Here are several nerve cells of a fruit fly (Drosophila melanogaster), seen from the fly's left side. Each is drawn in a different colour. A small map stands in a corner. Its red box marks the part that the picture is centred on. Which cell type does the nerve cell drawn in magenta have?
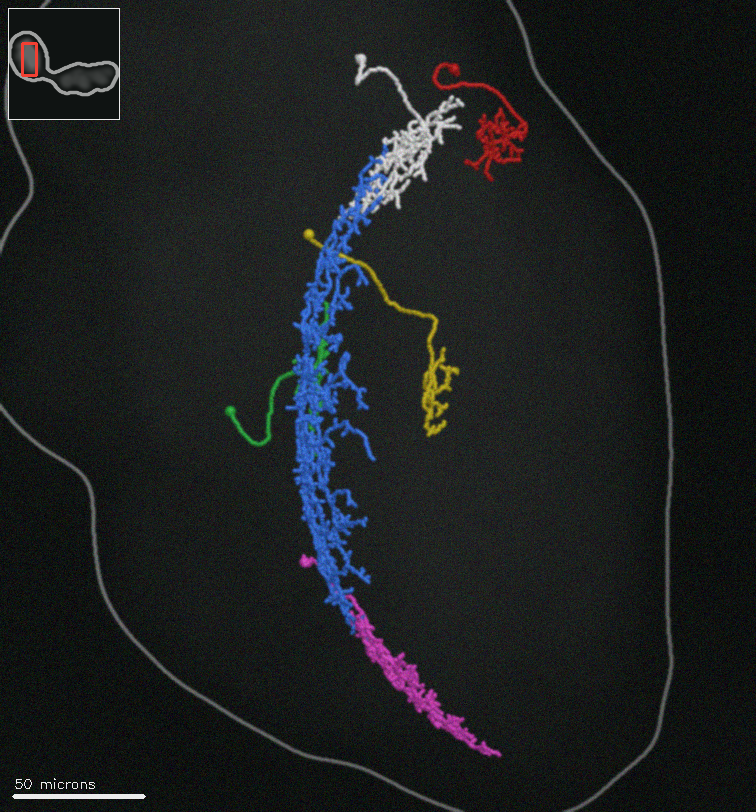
Cm11a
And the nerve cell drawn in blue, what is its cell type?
Cm11b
